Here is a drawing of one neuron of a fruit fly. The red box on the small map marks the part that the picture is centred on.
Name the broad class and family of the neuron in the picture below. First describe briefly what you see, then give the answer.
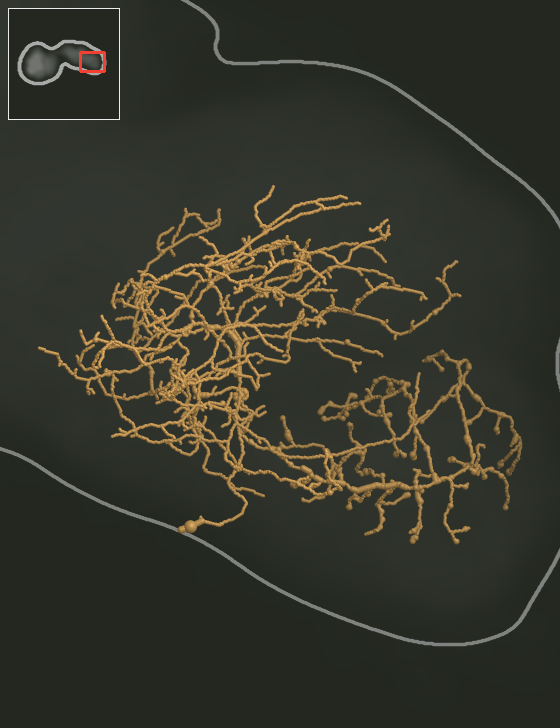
More than a hundred branch ends can be seen. In this view it is wider than it is tall. It is a nerve-cord intrinsic neuron. Its family is hemilineage 09A.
